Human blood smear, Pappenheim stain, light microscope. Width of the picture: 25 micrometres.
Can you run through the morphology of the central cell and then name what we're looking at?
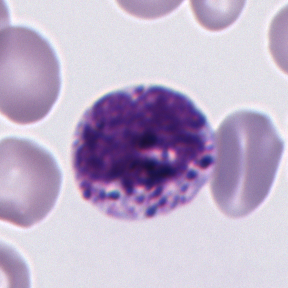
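First, the outline is round and smooth. Second, the granules differ clearly in size from one to another. Third, a dark nuclear mass fills the upper and central part of the cell, with no nucleoli visible. The cell is a basophil.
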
